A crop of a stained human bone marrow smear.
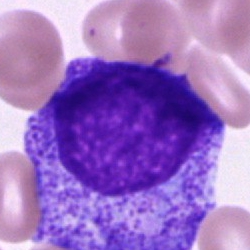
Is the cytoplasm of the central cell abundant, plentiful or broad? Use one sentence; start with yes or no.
Yes, the cell holds plenty of cytoplasm.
